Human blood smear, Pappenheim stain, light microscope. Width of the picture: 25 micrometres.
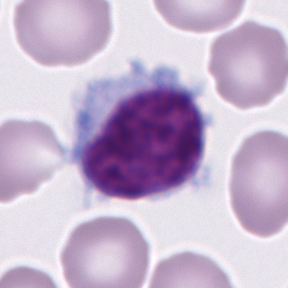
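Hairy cell at the centre of a stained blood smear. First, fine hair-like projections extend from the cytoplasm around much of its edge. Second, the cytoplasm is pale blue and widest at the upper left of the nucleus. Third, the nucleus is oval in outline, about 11 by 9 micrometres. Last, the chromatin is dark purple with a mottled, clumped texture.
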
